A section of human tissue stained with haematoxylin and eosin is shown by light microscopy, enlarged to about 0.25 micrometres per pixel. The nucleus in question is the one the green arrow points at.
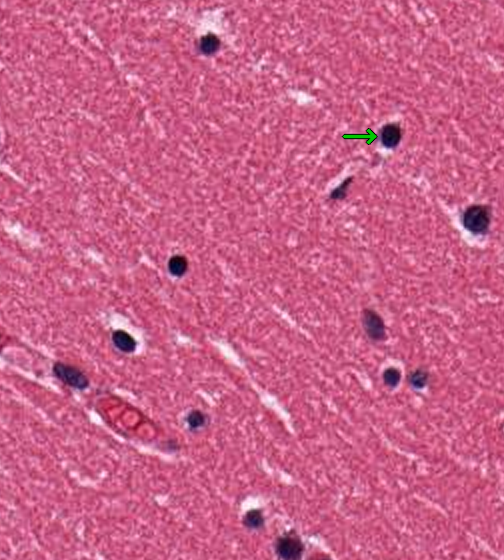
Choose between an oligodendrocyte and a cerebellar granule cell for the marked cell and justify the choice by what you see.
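The marked nucleus belongs to an oligodendrocyte. The nucleus is small and round to slightly oval, about the same size as the other round dark nuclei scattered across the field. The nucleus is stained dark and evenly throughout, with no inner detail visible. No pink cytoplasm is visible; a thin pale, clear rim surrounds the nucleus, mainly on one side.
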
